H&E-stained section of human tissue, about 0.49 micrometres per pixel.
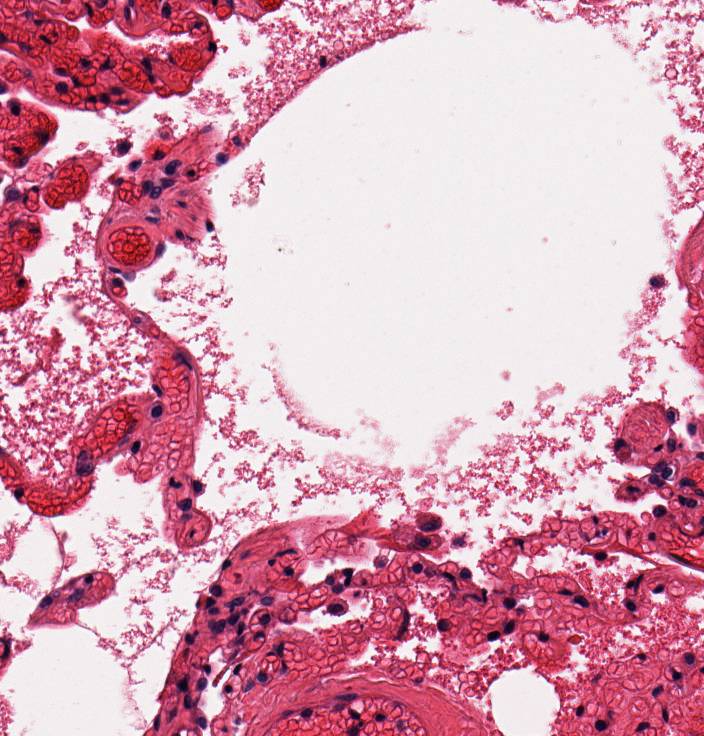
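Lung, H&E. A large, rounded empty space fills the upper centre and right. Look at the thin septa: their capillaries are tightly packed with red blood cells, and the nuclei scattered in them are small, dark and oval. No glands lined by columnar epithelium are present.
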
